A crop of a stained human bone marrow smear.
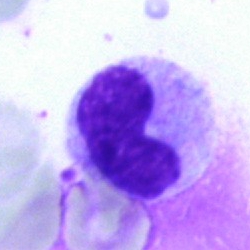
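Band neutrophil, the central cell in this bone marrow smear. Its nucleus is kidney-shaped, indented on the right, and sits off-centre toward the left. You'll notice the cytoplasm is pale lilac-grey and at its widest on the right, tucked within the nuclear indentation.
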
